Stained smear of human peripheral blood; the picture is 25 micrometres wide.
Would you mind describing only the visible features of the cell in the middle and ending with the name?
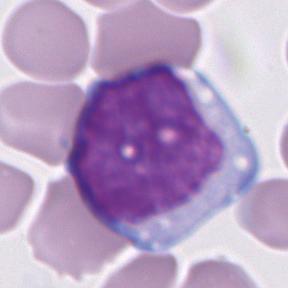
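The nucleus seems to sit off-centre, toward the upper left. Its chromatin looks finely textured, with no coarse dark clumps, and two small pale spots lie near its middle. In the cytoplasm there are several small clear round vacuoles. So, a myeloblast.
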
